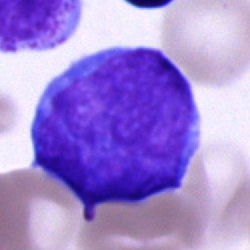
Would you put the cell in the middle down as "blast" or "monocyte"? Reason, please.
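This cell is a blast, not a monocyte. Its cytoplasm is only a thin deep-blue rim, seen most clearly along the upper left edge.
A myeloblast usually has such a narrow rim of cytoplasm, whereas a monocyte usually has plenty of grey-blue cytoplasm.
The outline is roughly round, with several flattened, slightly angular stretches of edge. No granules can be seen in the cytoplasm, and a single small knob-like projection sticks out from the bottom edge.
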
